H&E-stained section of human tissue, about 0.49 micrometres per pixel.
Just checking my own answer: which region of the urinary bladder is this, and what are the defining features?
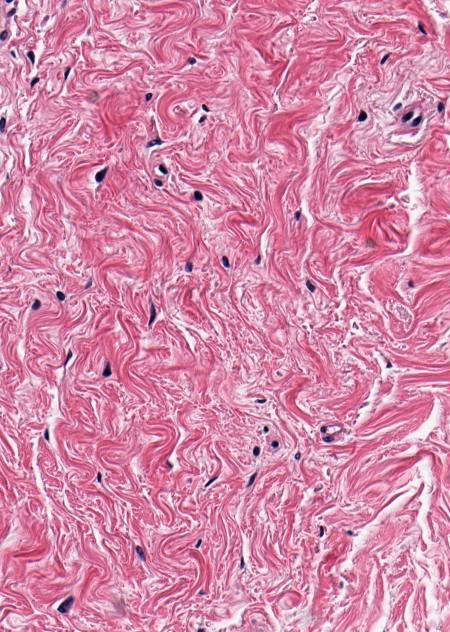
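What fills the field is loose connective tissue: eosinophilic collagen, with no epithelium.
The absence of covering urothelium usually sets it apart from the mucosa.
Its wavy bundles interlace in many directions, not parallel. Fibroblast nuclei lie sparse and single: small, dark, spindle-shaped to oval, little cytoplasm.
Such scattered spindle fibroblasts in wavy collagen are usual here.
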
